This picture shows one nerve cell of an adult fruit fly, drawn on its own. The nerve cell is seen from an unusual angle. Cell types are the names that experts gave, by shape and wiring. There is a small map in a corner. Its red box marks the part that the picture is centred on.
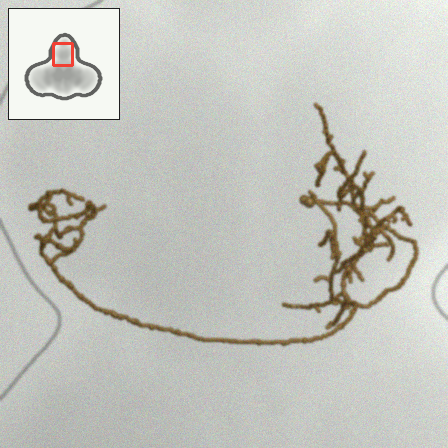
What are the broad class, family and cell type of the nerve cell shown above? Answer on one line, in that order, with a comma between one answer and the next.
nerve-cord intrinsic neuron, hemilineage 01A, IN01A080_b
